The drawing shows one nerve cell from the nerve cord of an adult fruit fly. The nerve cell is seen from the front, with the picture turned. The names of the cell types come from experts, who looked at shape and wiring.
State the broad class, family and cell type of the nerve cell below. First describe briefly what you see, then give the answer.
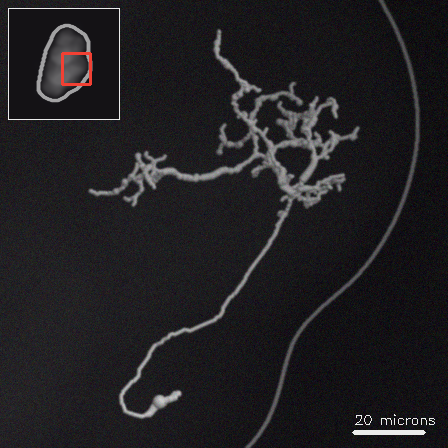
By the scale bar it is about 110 microns tall in this view. Dozens of branch ends can be seen. It is a nerve-cord intrinsic neuron. Its family is hemilineage 13B. It is of cell type IN13B063.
